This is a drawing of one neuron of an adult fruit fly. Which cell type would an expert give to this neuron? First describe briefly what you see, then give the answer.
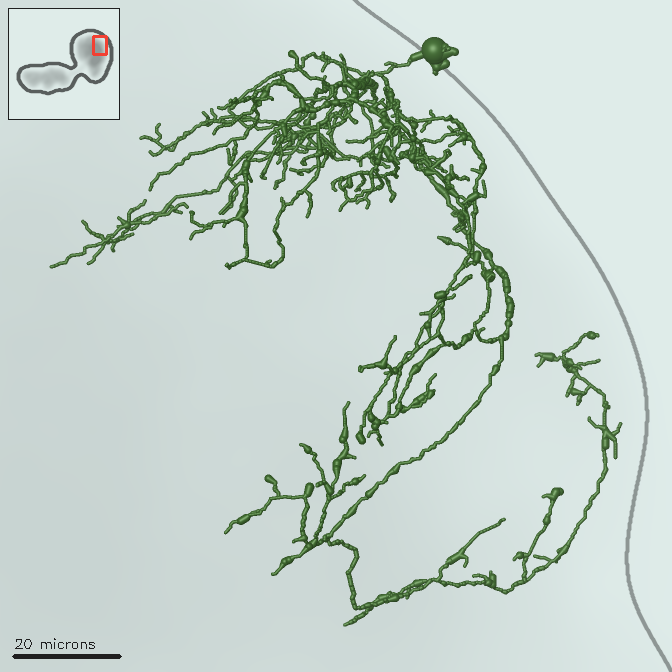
By the scale bar it is about 110 microns tall in this view. The picture shows more than a hundred branch ends. It is a central-brain intrinsic neuron. Its cell type is CRE006.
